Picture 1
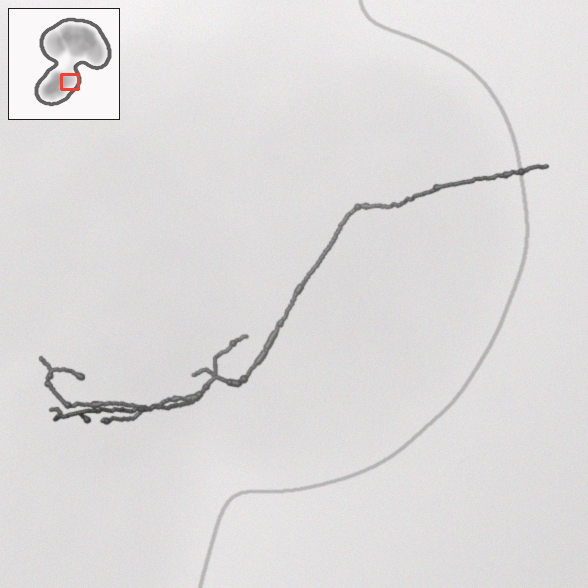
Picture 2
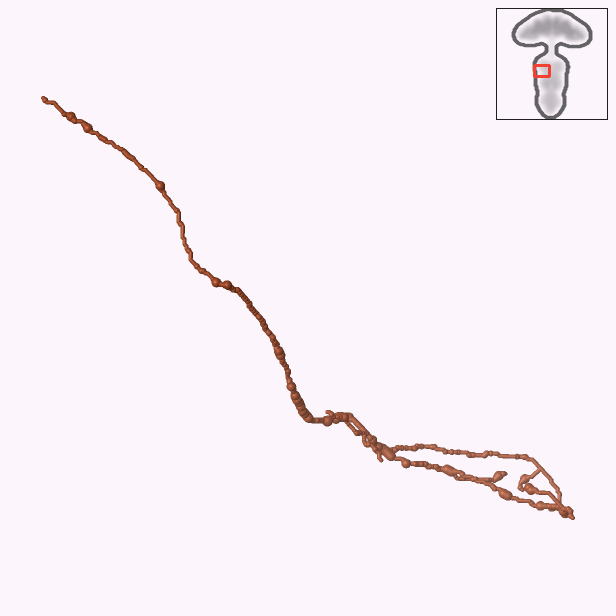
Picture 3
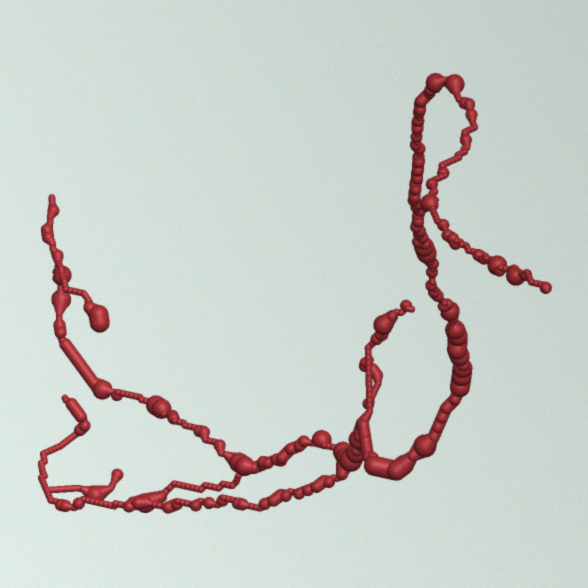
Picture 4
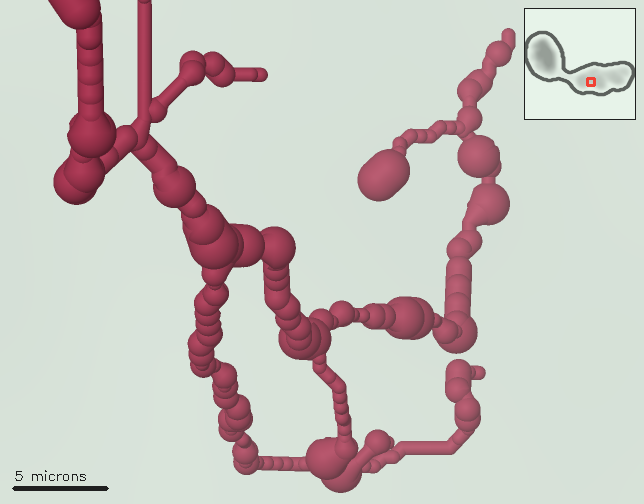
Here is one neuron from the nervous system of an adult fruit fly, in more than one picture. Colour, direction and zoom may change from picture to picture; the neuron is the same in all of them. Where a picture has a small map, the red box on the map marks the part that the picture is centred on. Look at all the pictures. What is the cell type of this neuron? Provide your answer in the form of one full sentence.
This neuron is categorized as cell type WG2.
